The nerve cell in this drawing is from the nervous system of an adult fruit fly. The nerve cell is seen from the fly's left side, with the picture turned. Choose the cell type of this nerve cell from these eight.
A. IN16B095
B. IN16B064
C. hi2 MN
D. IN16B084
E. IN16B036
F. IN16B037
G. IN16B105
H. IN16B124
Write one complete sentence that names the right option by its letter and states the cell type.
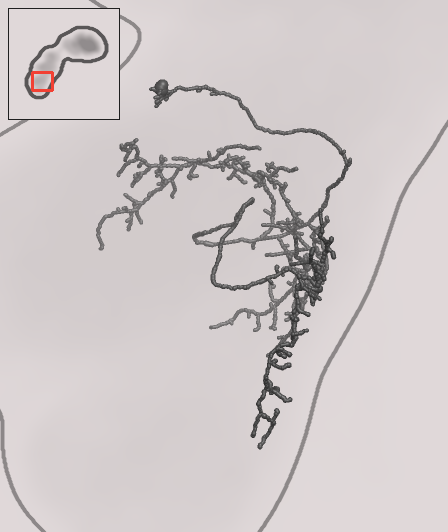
Option F gives IN16B037 as the cell type of the nerve cell.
